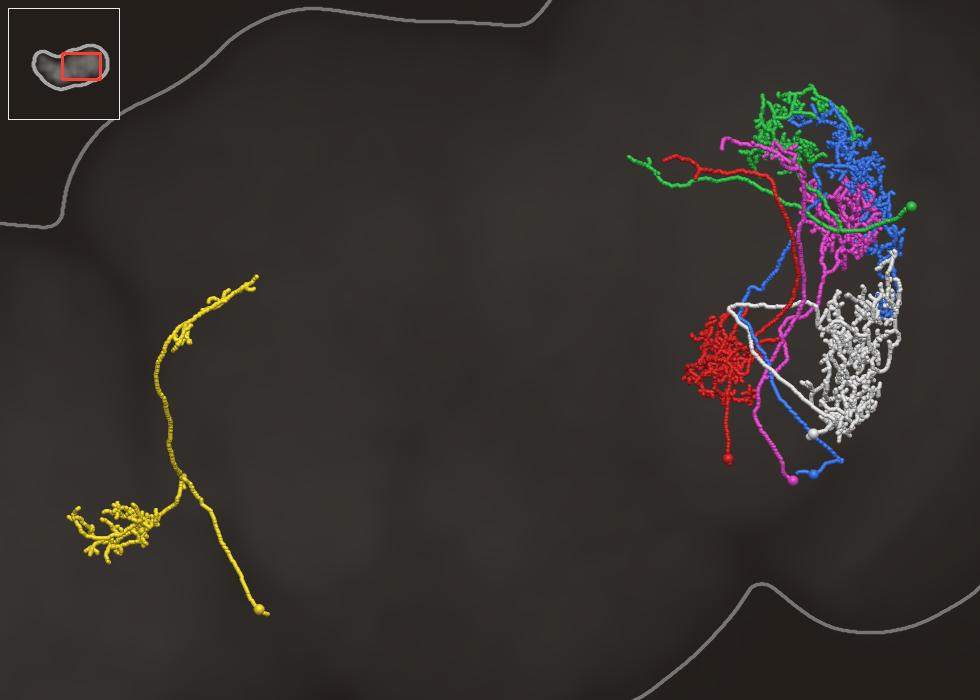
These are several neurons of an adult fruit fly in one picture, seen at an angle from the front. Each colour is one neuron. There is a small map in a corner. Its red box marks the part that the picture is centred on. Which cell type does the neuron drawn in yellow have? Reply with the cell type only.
LC16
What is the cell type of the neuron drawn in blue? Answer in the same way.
Li34a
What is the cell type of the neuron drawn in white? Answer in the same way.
Li34b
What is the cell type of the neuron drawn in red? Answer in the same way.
LC20b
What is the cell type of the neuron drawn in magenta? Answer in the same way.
LoVP1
